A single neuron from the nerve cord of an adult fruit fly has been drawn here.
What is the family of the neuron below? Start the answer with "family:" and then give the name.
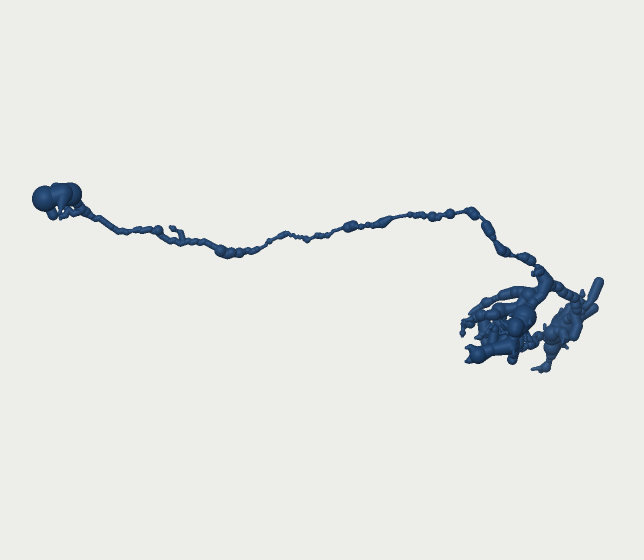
family: hemilineage 03B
